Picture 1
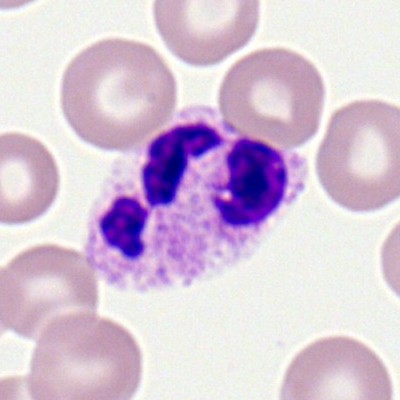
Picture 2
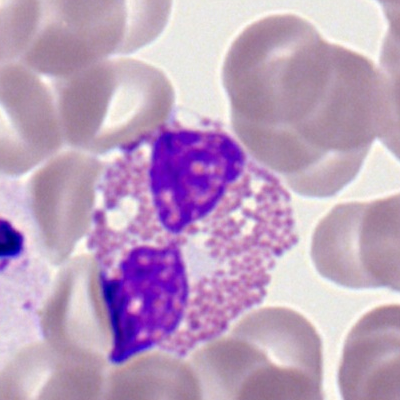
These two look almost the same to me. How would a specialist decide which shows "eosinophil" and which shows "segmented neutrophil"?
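Picture 1 shows the segmented neutrophil, picture 2 the eosinophil. Their nuclei differ in the number of lobes: the segmented neutrophil has three separate lobes, the right-hand one curved into a C shape, while the eosinophil has two, one in the upper part of the cell and one in the lower part.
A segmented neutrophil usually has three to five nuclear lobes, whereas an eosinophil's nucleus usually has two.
The chromatin of the segmented neutrophil is dense, clumped and dark purple, whereas the eosinophil's lobes stain deep purple with a few small paler spots inside them. In picture 1 the cytoplasm is plentiful and pale pinkish-lilac, filled with fine lilac granules spread evenly throughout. The eosinophil's granules are of fairly even size throughout the cell, with a few clear, unstained gaps among them in the middle, between the two lobes.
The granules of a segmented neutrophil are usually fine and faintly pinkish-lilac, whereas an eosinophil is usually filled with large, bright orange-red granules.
The outline of the segmented neutrophil is irregular rather than smoothly round; that of the eosinophil is roughly rounded, with a slightly ragged, granular edge.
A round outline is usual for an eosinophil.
Pale red cells press against the eosinophil on several sides.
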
